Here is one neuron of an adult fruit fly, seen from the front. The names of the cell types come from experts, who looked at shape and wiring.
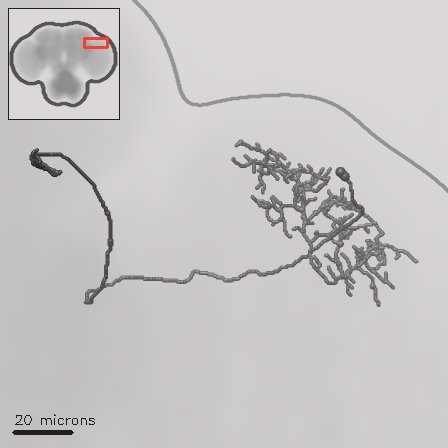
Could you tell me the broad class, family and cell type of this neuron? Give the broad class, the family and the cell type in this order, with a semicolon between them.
visual projection neuron; MeTu; MeTu3b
